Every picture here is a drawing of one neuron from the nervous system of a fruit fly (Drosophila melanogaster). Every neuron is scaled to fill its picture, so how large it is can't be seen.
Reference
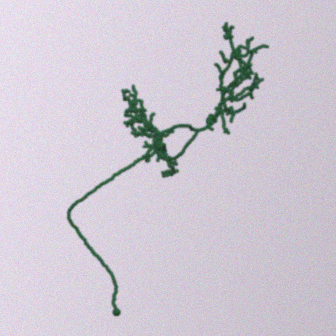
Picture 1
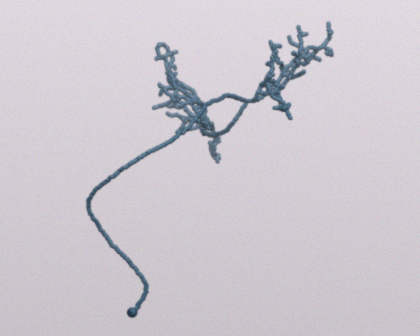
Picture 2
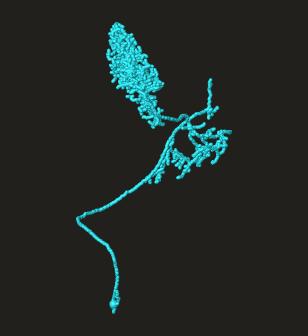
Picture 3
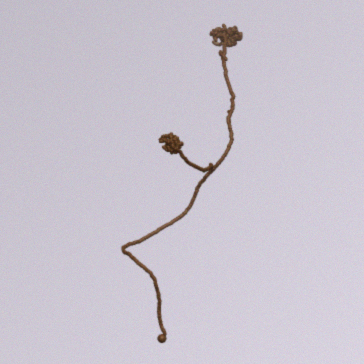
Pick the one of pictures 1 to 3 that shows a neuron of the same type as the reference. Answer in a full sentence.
The neuron in picture 1 is of the same cell type.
